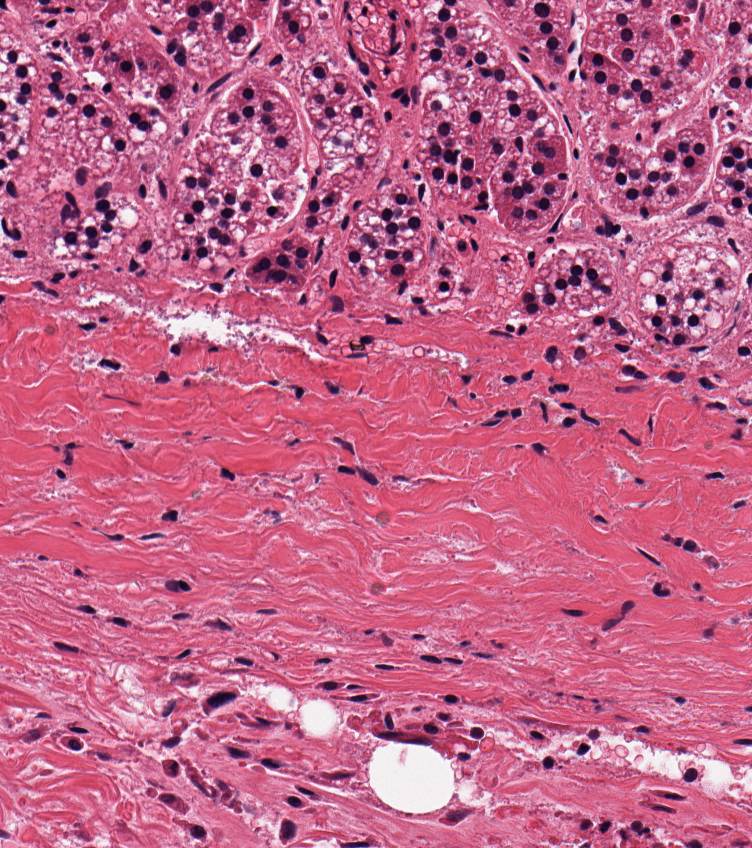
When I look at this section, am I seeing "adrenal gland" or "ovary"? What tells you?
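Adrenal gland is the answer, not ovary. Epithelial cells with pale, finely vacuolated cytoplasm and small, round, dark nuclei form rounded nests between thin fibrous septa. The deciding point is that spindle-shaped nuclei lie only sparsely among the collagen bundles, parallel to them.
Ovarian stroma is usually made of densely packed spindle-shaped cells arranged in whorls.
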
